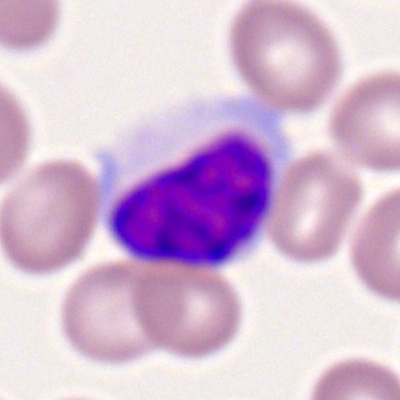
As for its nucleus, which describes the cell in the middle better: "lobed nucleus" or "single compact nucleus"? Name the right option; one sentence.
It is a single compact round, oval or kidney-shaped nucleus that the cell has.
